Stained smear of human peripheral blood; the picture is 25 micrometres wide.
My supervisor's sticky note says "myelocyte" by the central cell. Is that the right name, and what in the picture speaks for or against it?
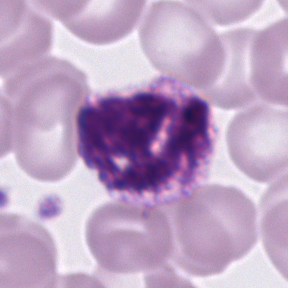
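Starting with the granules: they are coarse and dark purple, and they crowd over the middle of the cell.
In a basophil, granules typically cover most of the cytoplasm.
That crowding goes with basophil.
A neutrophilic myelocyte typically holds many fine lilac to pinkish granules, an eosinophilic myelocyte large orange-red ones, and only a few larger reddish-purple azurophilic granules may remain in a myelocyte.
Coarse dark purple granules packed this thickly therefore speak against myelocyte. Next, the nucleus: its outline is hidden by the dark granules.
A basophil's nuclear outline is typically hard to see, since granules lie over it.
So this point, too, sides with basophil. The narrow pale rim of cytoplasm at the edge, the pale unstained clefts crossing the dark mass right of centre, the absence of a visible nucleolus and the roughly round, finely bumpy outline I set down as seen, leaning neither way. Weighing it all, myelocyte does not fit: this cell is a basophil.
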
